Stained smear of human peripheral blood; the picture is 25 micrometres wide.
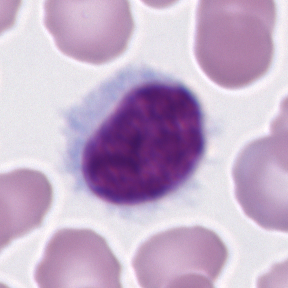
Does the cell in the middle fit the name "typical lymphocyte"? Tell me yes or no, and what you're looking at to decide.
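Not a typical lymphocyte; this is a hairy cell. The cytoplasm decides it: a band around the nucleus, wider upper-left than lower-right, with the nucleus filling about 70% of the cell's area.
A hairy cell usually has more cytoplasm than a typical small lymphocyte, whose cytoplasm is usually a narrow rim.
That band counts for hairy cell, against typical lymphocyte.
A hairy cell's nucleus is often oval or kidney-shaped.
Here it is oval and smooth, without indentation or lobes.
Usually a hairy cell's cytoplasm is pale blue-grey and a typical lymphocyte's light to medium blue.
The pale blue here suits either. The edge is ragged with many fine, short projections, and the cell is about 12 micrometres across.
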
